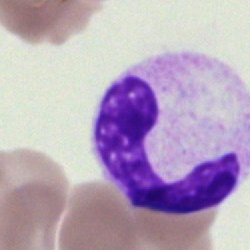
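Band neutrophil at the centre of a stained human bone marrow smear under the light microscope. The outline is roughly round with a smooth edge. The nucleus is a single unsegmented curved band shaped like a C, its hollow facing the upper right of the cell. No nucleoli are visible.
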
